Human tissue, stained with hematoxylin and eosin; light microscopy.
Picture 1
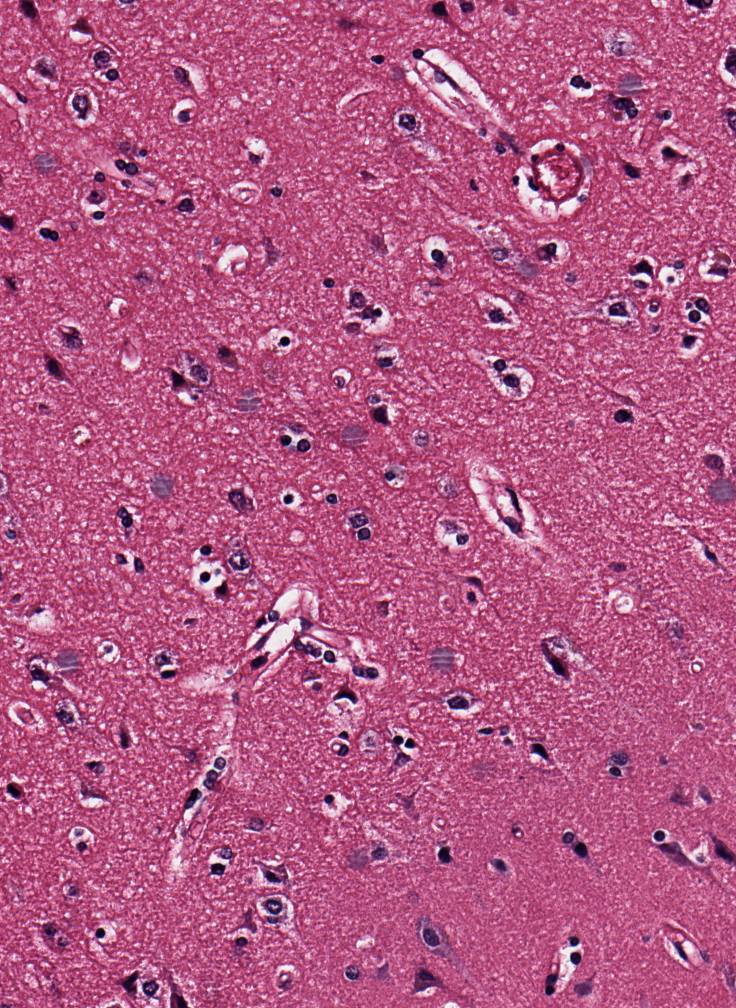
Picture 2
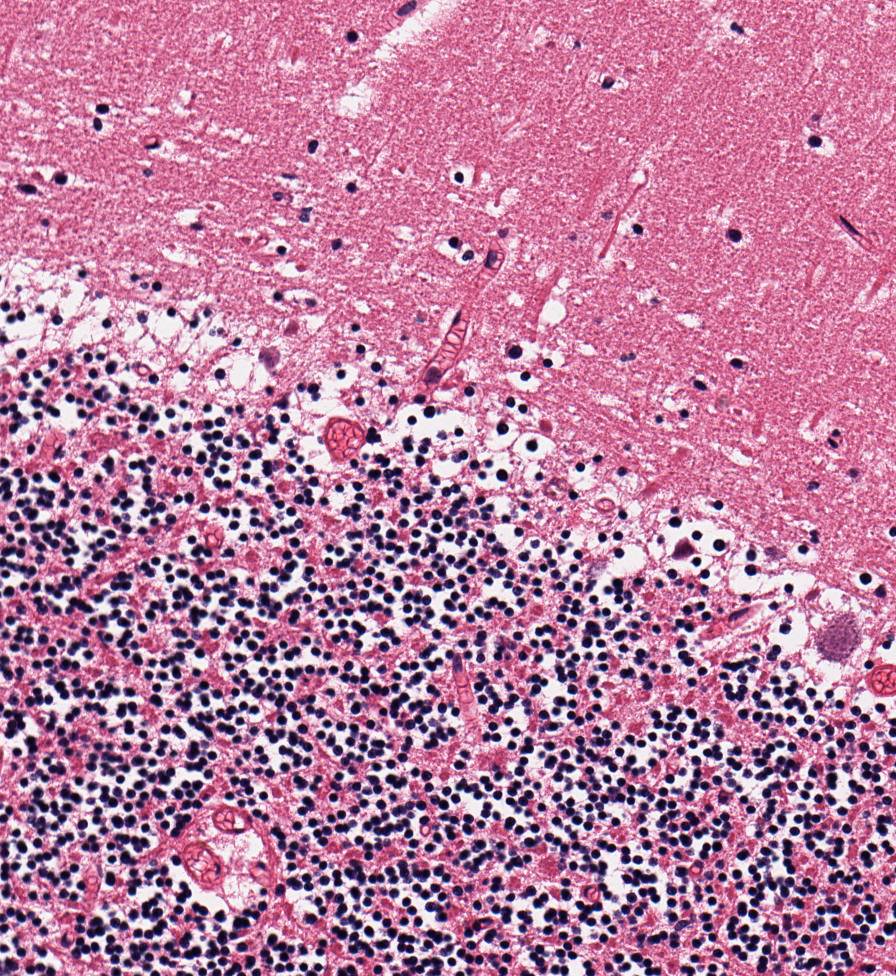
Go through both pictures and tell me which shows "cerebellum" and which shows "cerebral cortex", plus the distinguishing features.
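First, names: picture 1 is cerebral cortex, picture 2 cerebellum. Second, layout: picture 1 is one finely granular, evenly pink matrix with scattered cells and no glands or tubules; picture 2 splits into an upper pink layer and a lower left layer. Third, nuclei: picture 1's are small, round and dark, lying singly and fairly evenly, sometimes two or three to one clear space, as left of centre; picture 2's lower layer is crowded with small, round, uniformly dark-blue nuclei with scant visible cytoplasm, its upper layer holding only sparse ones in abundant fibrillar eosinophilic background. Fourth, extras: a small round-cut vessel in picture 1's upper right; in picture 2, pink fibrillar strands and islands between the dark nuclei, and clear spaces and halos along the layer boundary, consistent with retraction artefact.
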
